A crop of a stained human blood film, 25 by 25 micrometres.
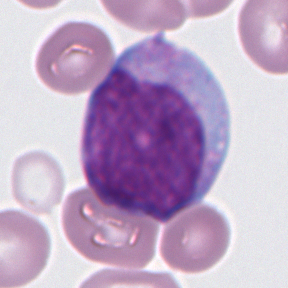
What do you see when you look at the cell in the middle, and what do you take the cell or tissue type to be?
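A single small knob projects from the top edge of the cell. Round to oval, with no indentation or lobes, the nucleus fills most of the cell and measures about 14 by 11 micrometres. A small pale spot lies near its centre. Pale greyish blue cytoplasm forms a crescent along the upper right side of the nucleus. The cell is an atypical promyelocyte.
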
